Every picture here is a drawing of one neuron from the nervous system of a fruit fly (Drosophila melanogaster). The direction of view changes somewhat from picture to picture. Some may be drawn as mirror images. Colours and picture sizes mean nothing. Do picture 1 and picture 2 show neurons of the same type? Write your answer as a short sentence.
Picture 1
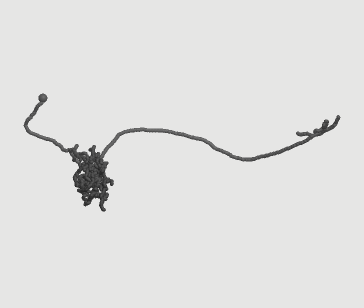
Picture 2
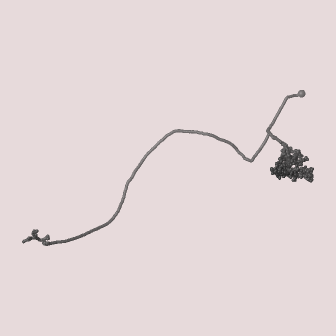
They are of the same cell type.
